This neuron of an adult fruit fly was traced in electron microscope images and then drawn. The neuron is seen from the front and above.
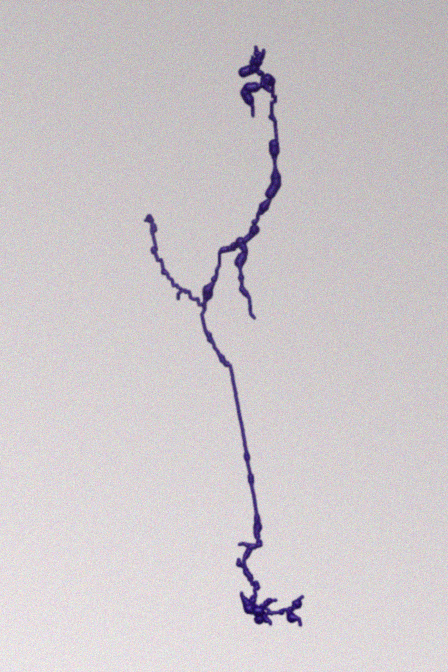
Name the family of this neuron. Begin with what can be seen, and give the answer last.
No cell body is drawn. As drawn here it is more than twice as tall as it is wide. This is a sensory neuron entering the nerve cord. The name of its family is class mechanosensory proprioceptive.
